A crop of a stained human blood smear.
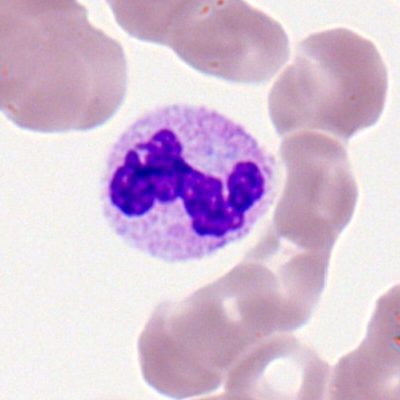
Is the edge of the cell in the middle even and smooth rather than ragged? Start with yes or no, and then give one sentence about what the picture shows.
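Yes. The cell outline is round and smooth.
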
